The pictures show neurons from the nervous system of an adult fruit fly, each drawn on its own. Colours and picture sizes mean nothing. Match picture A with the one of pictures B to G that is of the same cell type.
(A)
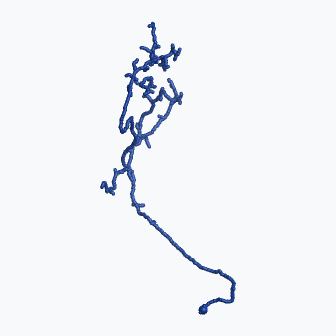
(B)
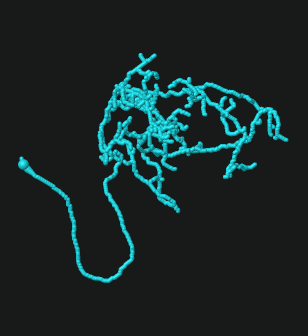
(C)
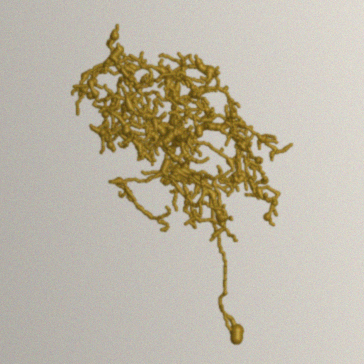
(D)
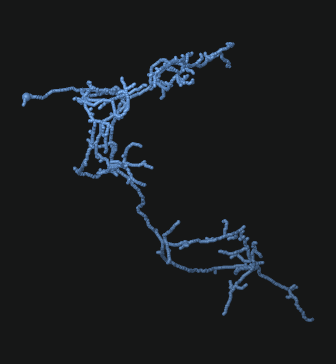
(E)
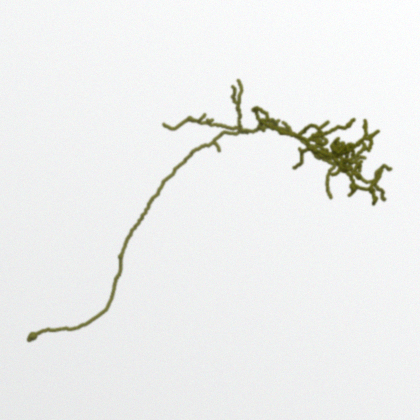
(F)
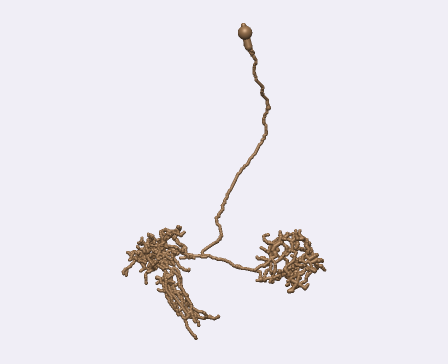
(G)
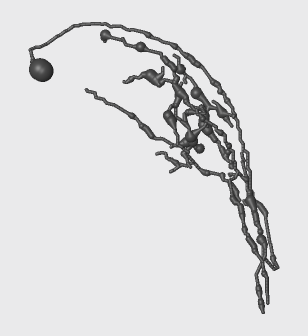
E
